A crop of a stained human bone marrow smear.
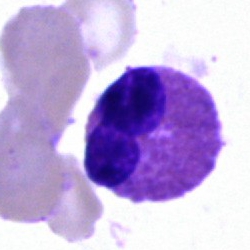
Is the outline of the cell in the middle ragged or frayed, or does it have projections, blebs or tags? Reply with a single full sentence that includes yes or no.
No, what this cell has is a smooth outline, not a rough one.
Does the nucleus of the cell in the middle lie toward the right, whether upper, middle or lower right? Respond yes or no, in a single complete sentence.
No, the nucleus is not toward the right; it lies toward the left.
